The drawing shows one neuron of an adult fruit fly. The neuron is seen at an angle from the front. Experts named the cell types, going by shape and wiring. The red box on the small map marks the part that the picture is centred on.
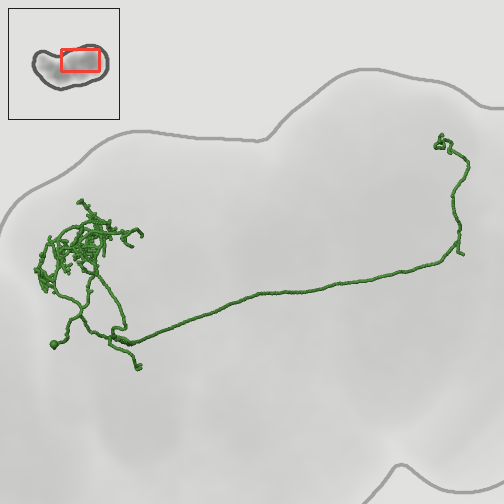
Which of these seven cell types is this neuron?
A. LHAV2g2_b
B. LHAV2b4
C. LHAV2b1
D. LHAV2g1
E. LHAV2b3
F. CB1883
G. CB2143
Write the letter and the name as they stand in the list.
D. LHAV2g1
